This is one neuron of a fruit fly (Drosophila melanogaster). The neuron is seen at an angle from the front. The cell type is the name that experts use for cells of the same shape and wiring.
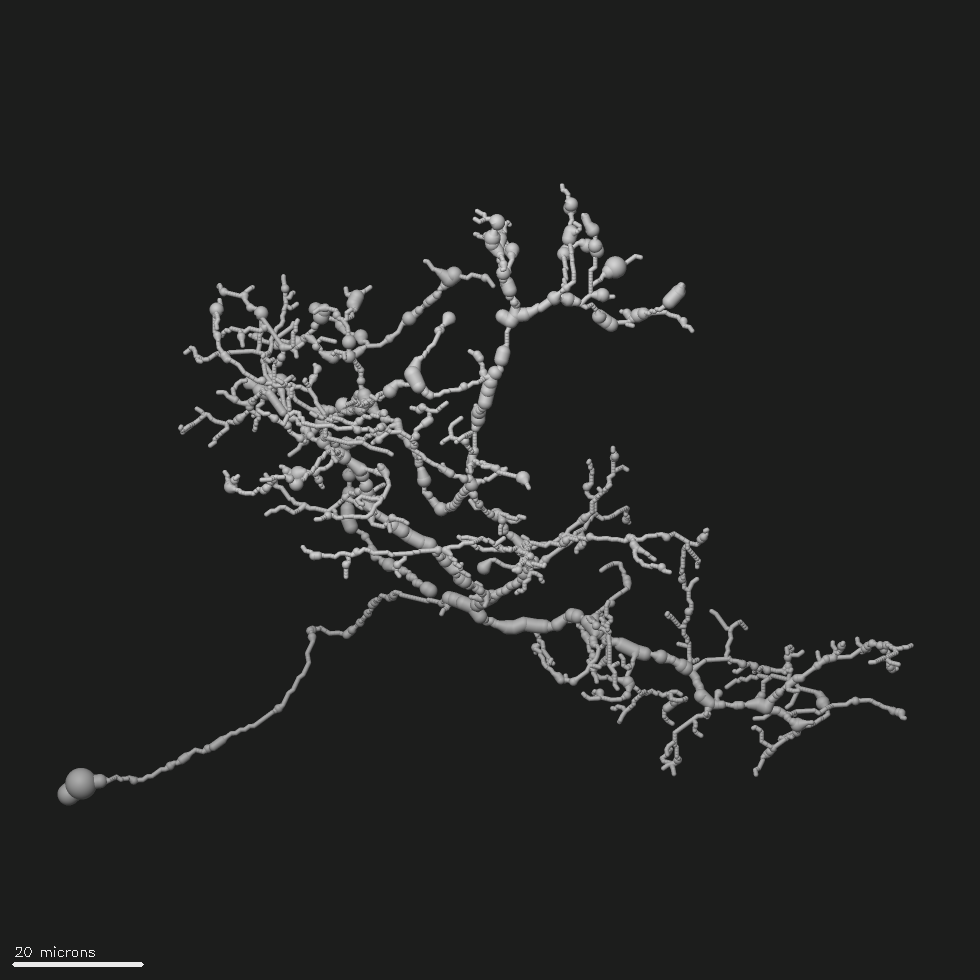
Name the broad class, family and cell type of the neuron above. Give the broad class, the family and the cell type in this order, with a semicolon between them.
central-brain intrinsic neuron; hemilineage LHa2; SLP048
